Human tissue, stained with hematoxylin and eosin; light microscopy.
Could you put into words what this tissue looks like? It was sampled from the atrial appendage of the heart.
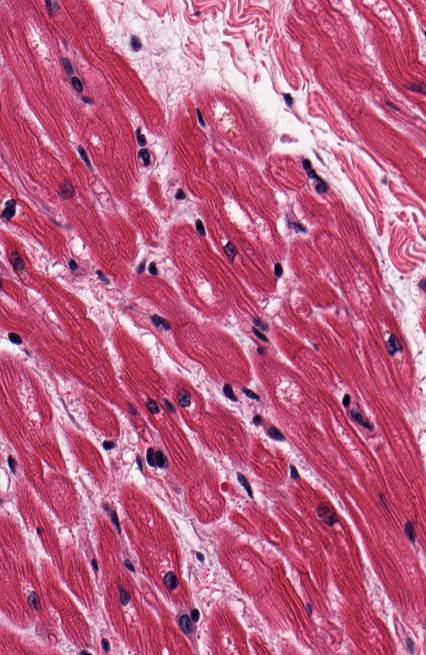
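These muscle fibres branch and join their neighbours. Within them the nuclei sit centrally, and in many fibres you can see a pale, clear zone at the centre around the nucleus. Between fibres there is scanty, loose, pale connective tissue with small dark elongated nuclei.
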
